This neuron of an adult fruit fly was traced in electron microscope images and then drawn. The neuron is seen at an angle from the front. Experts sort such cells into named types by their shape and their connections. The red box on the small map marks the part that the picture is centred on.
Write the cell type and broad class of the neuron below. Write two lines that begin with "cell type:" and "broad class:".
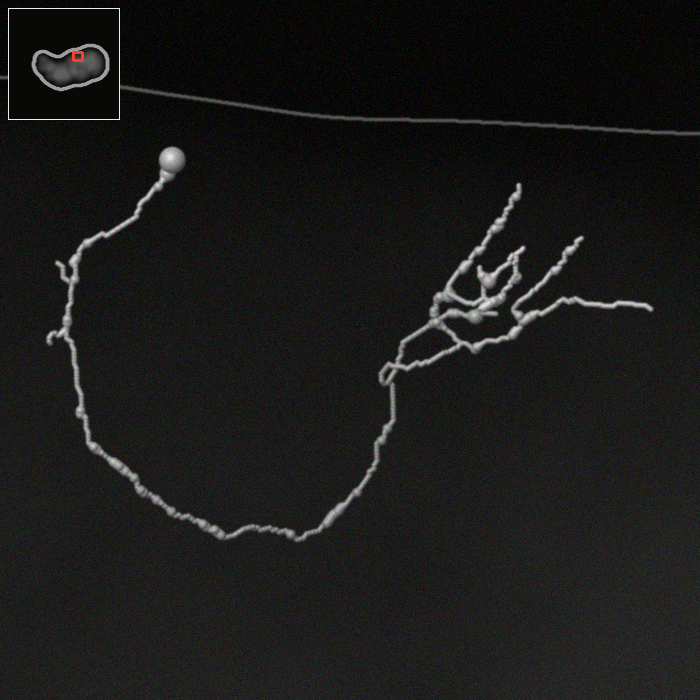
cell type: CB1548
broad class: central-brain intrinsic neuron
